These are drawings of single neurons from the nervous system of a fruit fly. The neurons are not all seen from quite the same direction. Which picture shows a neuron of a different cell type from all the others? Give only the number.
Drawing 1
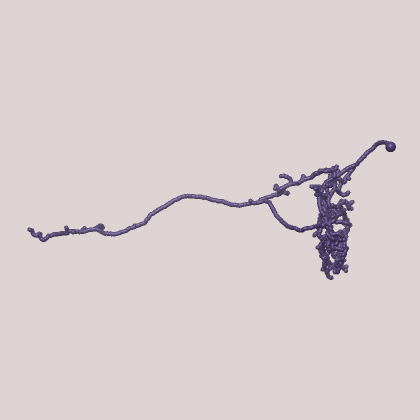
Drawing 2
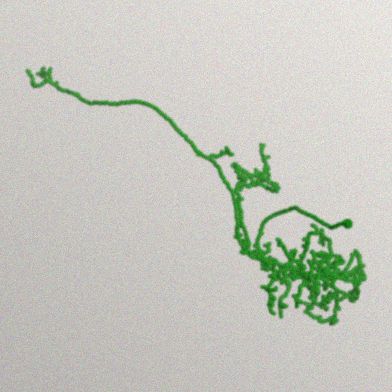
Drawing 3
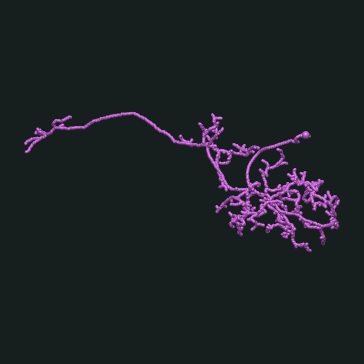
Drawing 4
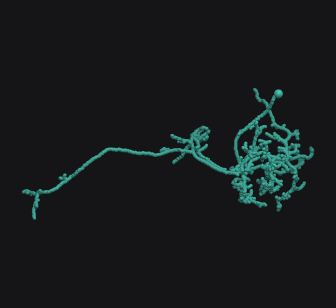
1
